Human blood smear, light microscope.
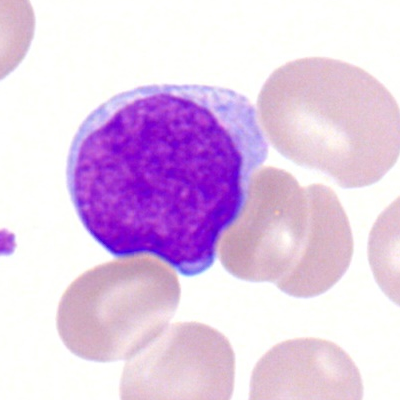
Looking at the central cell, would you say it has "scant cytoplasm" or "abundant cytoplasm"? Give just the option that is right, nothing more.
Scant cytoplasm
